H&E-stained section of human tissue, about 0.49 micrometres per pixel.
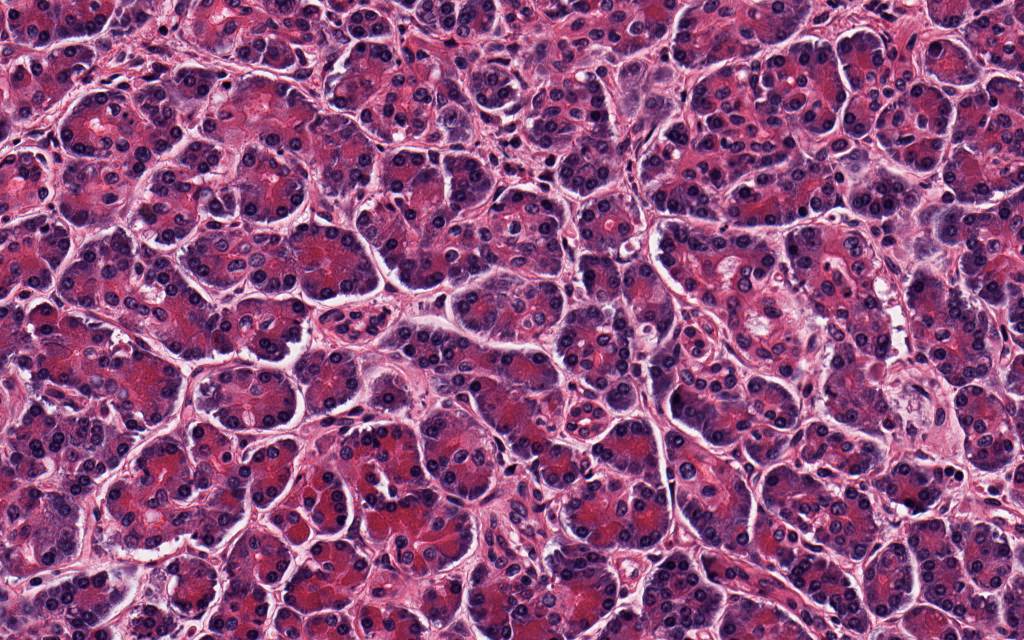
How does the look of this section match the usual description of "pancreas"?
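This is pancreas.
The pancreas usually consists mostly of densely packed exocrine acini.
In keeping with that, the cells throughout the field form rounded, closely packed nests and acinar clusters. Between the clusters the stroma is scant, only thin pink strands. The nuclei are round, dark and fairly uniform, lying mostly at the outer edge of the clusters. Central lumens within the clusters are tiny or not seen.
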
